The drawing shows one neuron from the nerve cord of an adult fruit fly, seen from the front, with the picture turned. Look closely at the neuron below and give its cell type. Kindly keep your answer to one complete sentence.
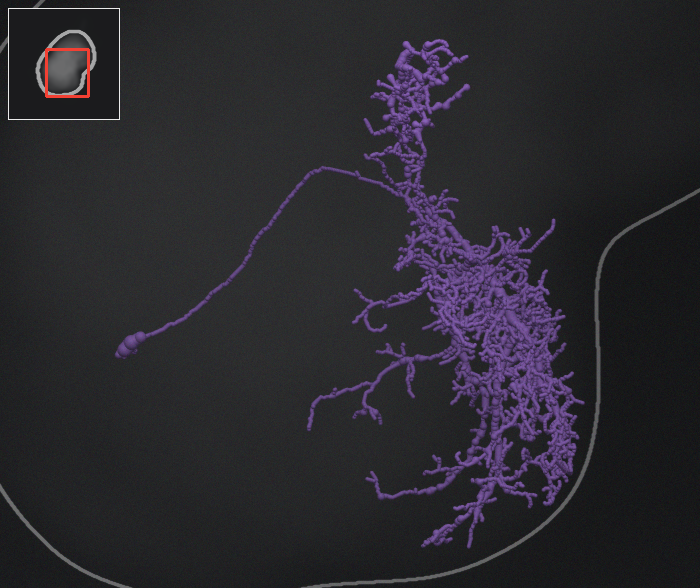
In the scheme of cell types, this neuron is IN23B007.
